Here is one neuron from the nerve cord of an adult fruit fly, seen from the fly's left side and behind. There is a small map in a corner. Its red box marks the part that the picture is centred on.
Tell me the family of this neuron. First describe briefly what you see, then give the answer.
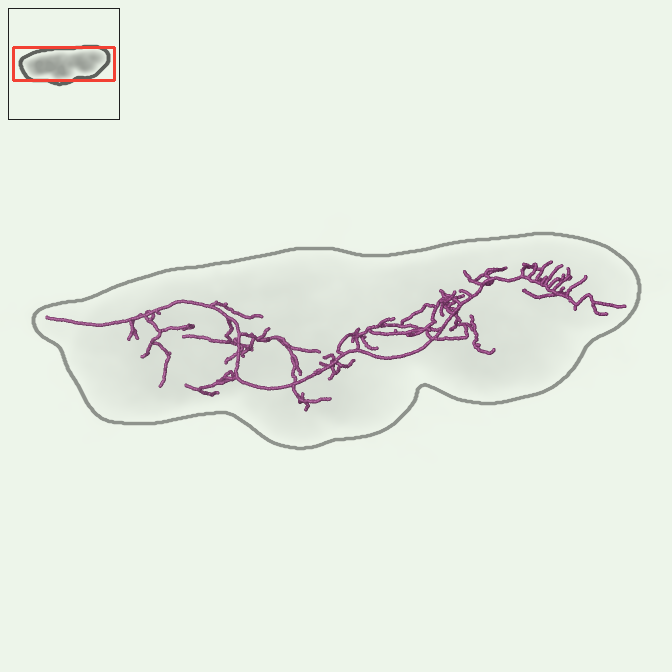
The drawing shows no cell body. Dozens of branch ends can be seen. Its broad class is descending neuron. The family is DNg.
